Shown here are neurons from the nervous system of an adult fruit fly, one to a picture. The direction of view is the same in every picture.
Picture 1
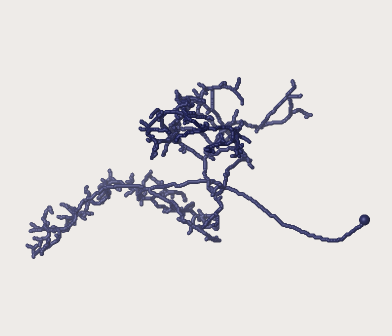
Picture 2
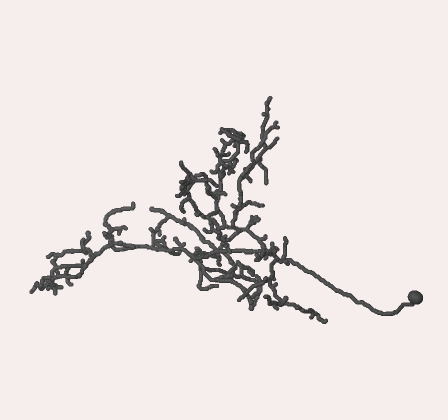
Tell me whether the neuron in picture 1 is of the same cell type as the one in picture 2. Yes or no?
no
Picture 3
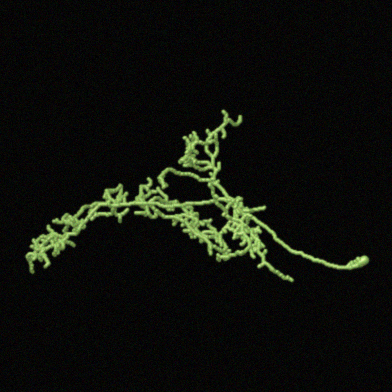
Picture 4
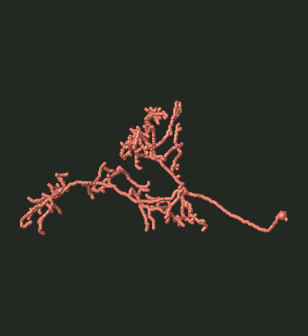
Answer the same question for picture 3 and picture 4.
no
